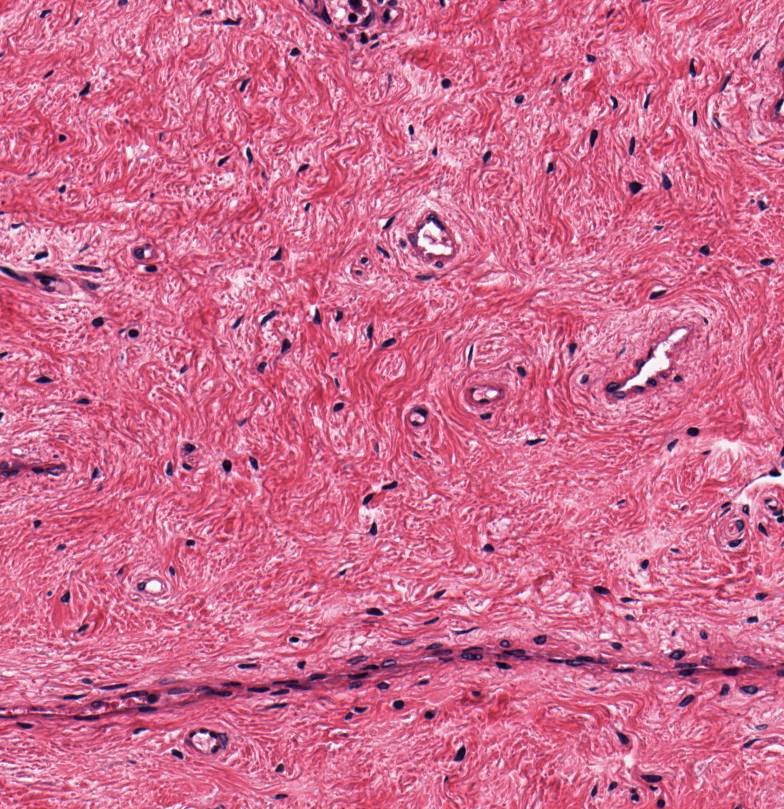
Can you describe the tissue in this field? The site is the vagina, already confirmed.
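The whole field is filled with dense pink collagenous stroma. In the upper two-thirds, the collagen bundles are wavy and interlace in haphazard directions. A horizontal line of crowded elongated nuclei crosses the lower part of the field. No fat cells are present.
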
